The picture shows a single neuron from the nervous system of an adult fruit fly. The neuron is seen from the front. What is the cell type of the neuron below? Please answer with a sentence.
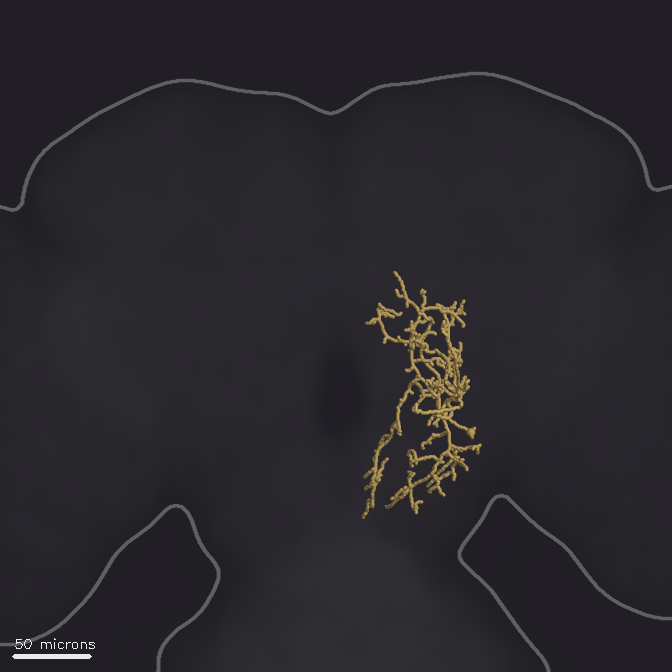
The cell type is PS239.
